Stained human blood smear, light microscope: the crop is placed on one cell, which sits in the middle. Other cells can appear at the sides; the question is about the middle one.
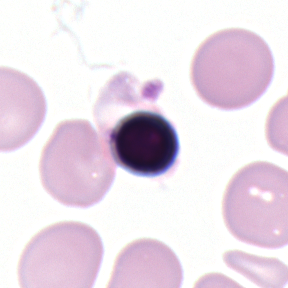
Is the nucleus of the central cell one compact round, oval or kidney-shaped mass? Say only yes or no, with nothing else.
Yes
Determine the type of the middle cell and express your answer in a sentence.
Occupying the centre of the crop is a normoblast.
